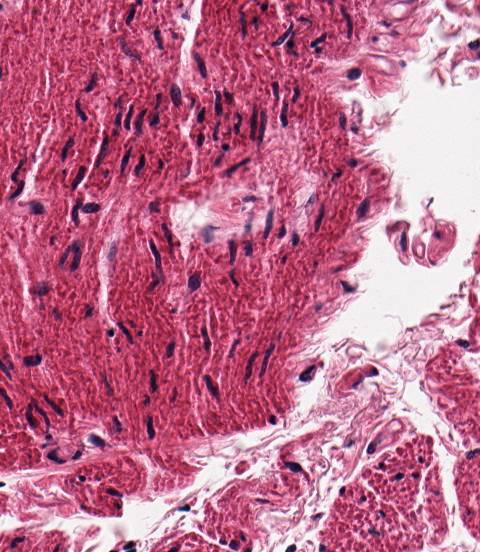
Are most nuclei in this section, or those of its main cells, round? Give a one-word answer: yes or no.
No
